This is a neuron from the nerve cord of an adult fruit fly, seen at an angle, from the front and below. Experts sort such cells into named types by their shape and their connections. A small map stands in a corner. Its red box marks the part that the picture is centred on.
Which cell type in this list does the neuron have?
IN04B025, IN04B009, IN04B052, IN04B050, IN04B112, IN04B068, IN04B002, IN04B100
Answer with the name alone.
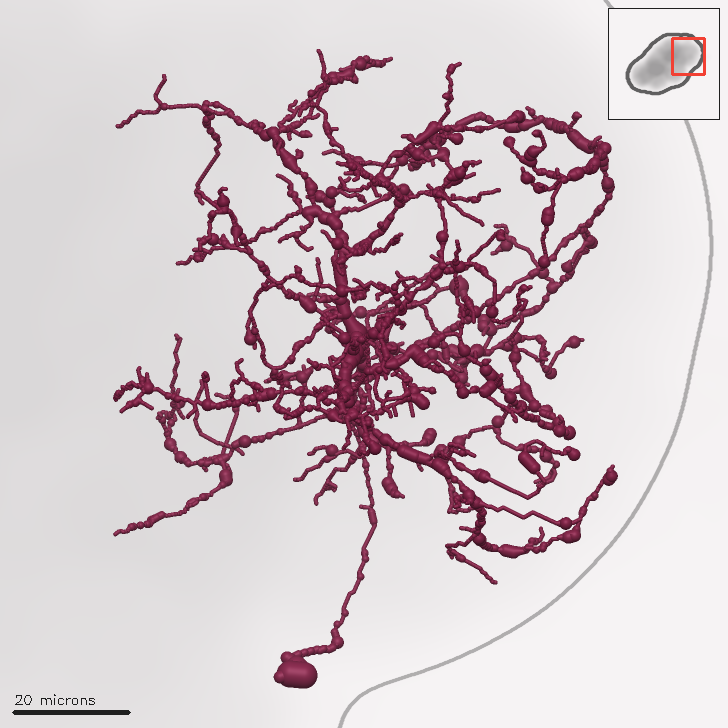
IN04B009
